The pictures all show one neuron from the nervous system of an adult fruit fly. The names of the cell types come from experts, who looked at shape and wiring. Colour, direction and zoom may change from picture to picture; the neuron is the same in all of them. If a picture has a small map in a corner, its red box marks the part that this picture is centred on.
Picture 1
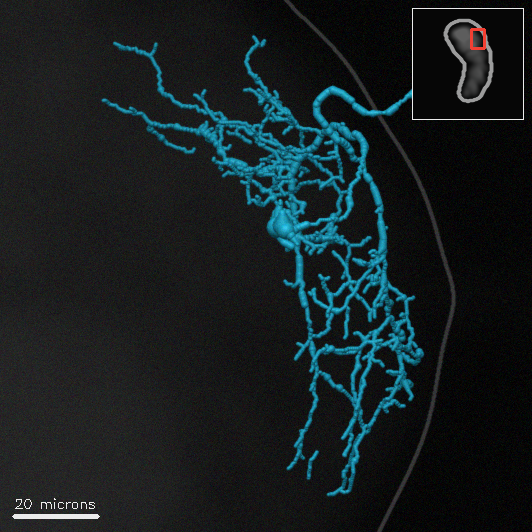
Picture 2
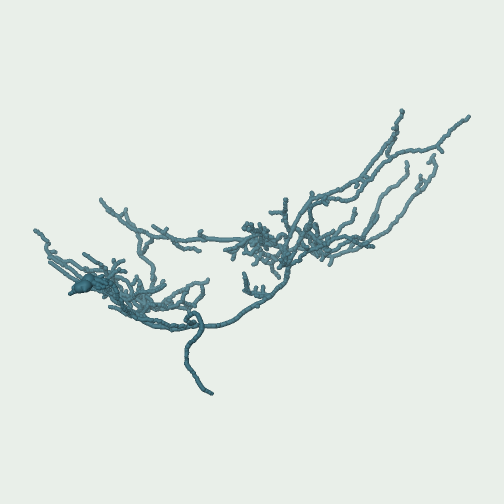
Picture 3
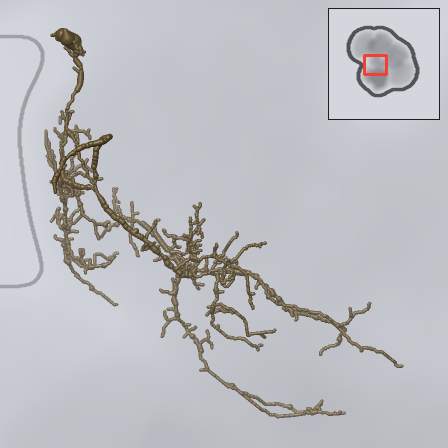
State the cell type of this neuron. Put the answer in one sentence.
The cell type is MN3M.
